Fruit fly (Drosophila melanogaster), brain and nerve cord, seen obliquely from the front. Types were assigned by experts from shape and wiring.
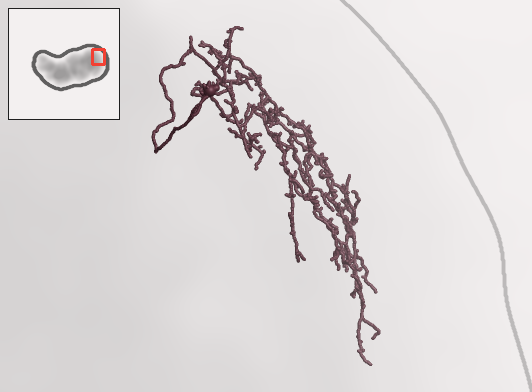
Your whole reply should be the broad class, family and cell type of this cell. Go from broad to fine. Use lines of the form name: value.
broad class: optic-lobe intrinsic neuron
family: Cm
cell type: Cm12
